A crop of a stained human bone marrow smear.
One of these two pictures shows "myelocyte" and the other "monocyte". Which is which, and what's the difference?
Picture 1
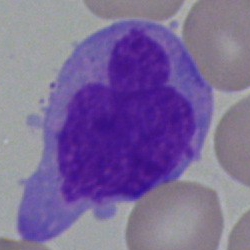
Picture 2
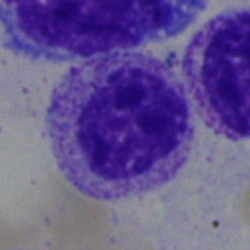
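Picture 1 shows the monocyte, and picture 2 shows the myelocyte. Look first at the outlines: the monocyte's is irregular and drawn out into a tapering extension toward the lower left, while the myelocyte's is round. Along the monocyte's left border you can find small blebs and dots, and red cells lie close along its right side. In the myelocyte, the chromatin is dark purple and clumped, with small paler gaps between the clumps. Its cytoplasm forms a moderate rim around the nucleus and is pale lilac.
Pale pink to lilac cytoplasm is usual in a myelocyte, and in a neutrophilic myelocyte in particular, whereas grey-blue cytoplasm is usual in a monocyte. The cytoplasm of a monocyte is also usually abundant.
Notice too that no clear vacuoles are seen in the myelocyte's cytoplasm.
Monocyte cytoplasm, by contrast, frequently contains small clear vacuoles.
Other nucleated cells lie close above-left and to the right of the myelocyte.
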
